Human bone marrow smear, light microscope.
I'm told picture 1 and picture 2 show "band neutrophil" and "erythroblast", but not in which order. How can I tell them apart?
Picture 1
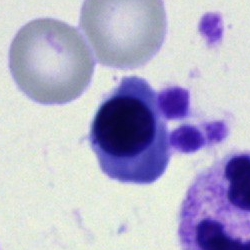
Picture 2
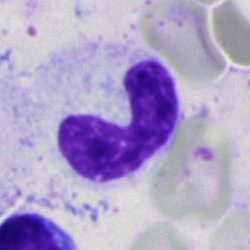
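Erythroblast in picture 1, band neutrophil in picture 2. Erythroblast: chromatin very dark and dense, little visible internal structure; no nucleoli.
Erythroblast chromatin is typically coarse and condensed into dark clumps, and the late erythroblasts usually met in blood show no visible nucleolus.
Cytoplasm: moderate blue rim, widest below and to the right of the nucleus; no visible granules. Outline irregular, with a rounded bulge of cytoplasm at the top; small purple fragments just right of the cell. Band neutrophil: single unsegmented band nucleus bent into a horseshoe, lying toward the right, most cytoplasm on the left.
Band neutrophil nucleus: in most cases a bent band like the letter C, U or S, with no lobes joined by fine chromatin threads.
Chromatin dark purple and dense, only a few small lighter patches; no nucleoli.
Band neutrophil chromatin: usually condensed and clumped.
Cytoplasm abundant and very pale greyish-lilac, against blue in picture 1. Outer border faint, poorly defined against the background.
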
